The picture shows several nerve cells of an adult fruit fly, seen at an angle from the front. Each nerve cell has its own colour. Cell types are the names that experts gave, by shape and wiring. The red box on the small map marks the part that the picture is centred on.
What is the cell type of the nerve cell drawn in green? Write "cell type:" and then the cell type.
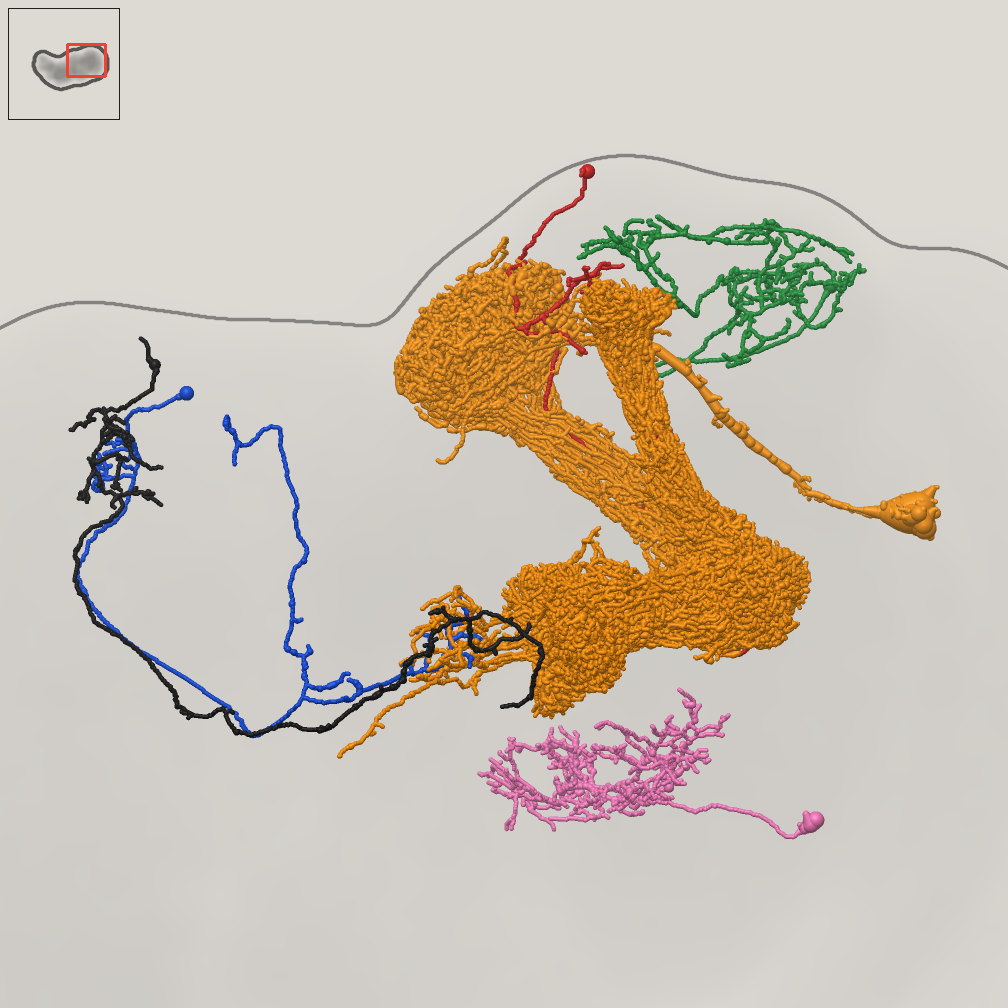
cell type: CB3012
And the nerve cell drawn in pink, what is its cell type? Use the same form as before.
cell type: WED018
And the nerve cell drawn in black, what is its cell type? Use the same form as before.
cell type: KCg-m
